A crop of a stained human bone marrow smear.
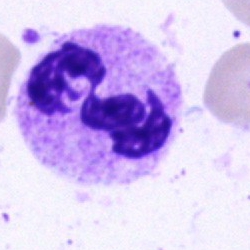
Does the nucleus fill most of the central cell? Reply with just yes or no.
No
